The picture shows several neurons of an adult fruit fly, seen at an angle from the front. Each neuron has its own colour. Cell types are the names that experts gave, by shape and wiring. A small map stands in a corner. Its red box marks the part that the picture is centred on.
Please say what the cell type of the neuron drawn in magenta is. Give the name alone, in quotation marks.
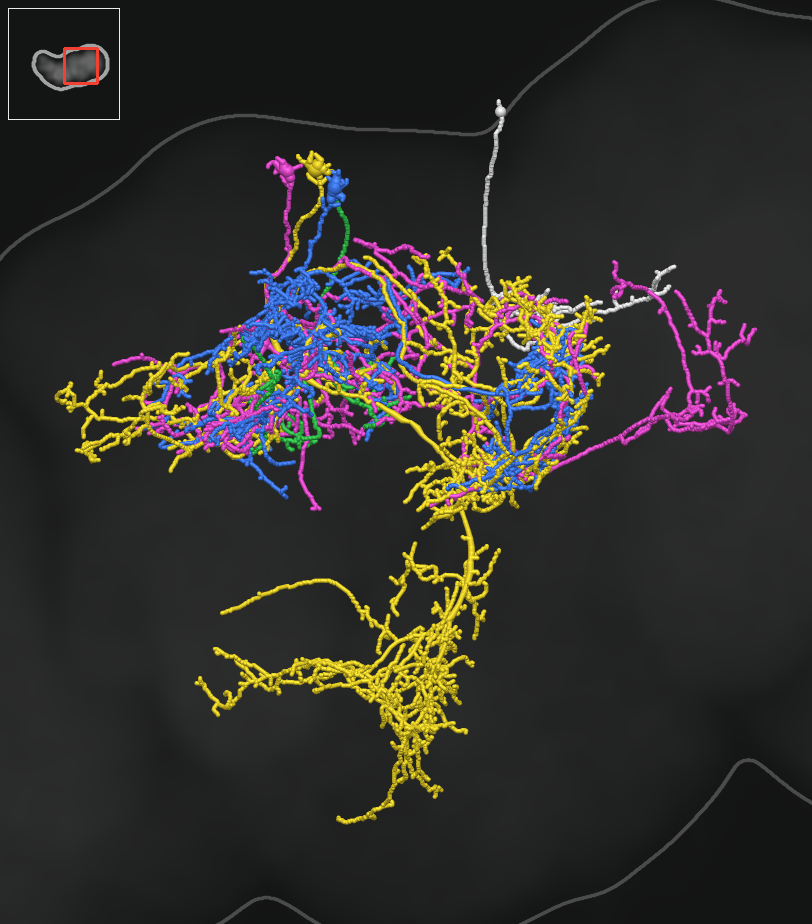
"IB017"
